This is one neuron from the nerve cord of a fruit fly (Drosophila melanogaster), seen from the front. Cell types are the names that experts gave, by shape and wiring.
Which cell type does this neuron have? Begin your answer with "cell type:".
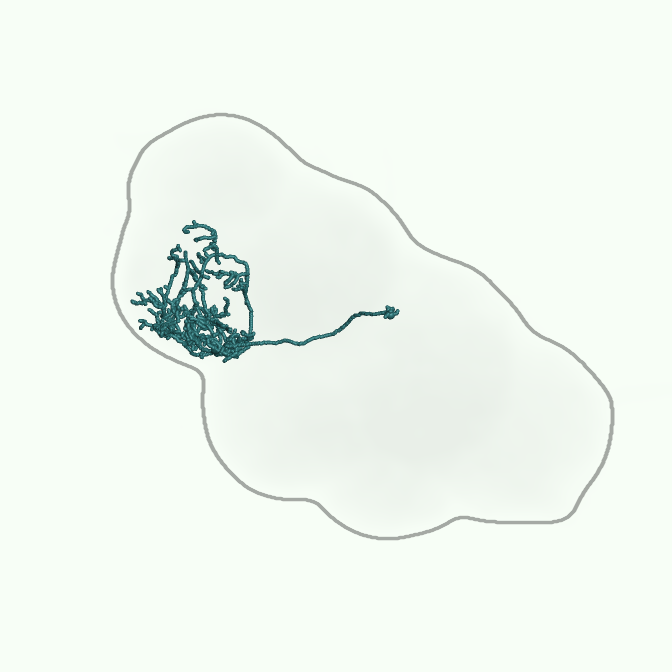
cell type: IN01A039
